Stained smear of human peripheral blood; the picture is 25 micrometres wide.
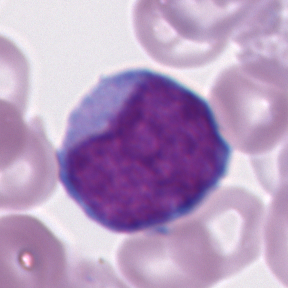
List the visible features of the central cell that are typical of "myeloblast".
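First, size: the cell is about 15 micrometres across, and its nucleus about 14 micrometres across. Second, proportion: the nucleus fills about 80% of the cell's area.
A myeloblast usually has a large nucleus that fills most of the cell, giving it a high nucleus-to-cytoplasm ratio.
The measured proportion here matches that.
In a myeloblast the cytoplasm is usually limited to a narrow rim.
Third, cytoplasm: in this cell its widest band lies at the upper left, and no vacuoles are seen in it. Fourth, chromatin: it is finely stippled and purple, without large dark clumps. Fifth, outline: the cell is roughly round, with slightly angular edges.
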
